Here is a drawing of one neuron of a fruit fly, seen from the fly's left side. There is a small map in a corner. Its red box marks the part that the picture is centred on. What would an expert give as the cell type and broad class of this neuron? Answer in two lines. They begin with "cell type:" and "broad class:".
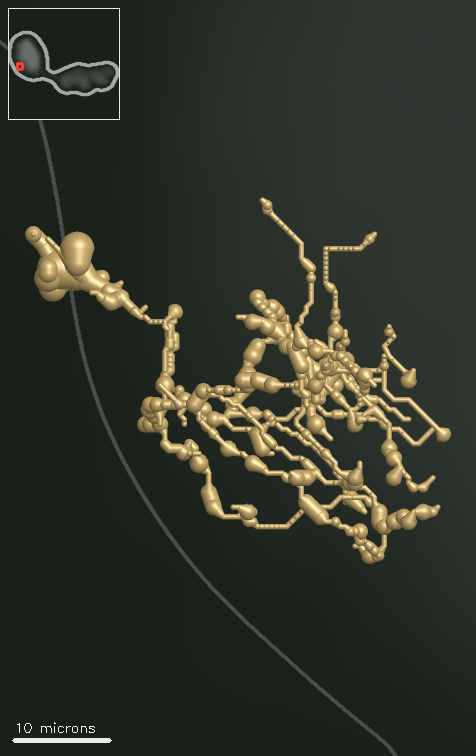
cell type: MN11V
broad class: motor neuron of the brain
